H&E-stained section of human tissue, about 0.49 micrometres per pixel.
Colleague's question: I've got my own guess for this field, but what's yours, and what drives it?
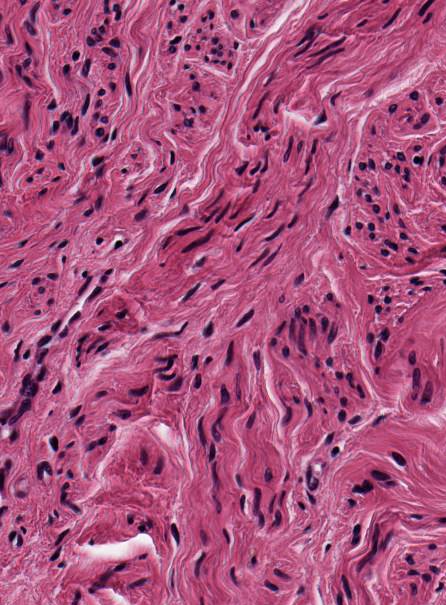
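What this field mainly shows is dense connective tissue. The interlacing bundles of fibres fill the whole field, run in many different directions, stain deeply eosinophilic and follow a wavy course. Most nuclei in the lengthwise bundles are slender, elongated and dark, many curved or wavy.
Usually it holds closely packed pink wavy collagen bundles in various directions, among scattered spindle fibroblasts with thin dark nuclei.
There is no epithelium here, nor glands or fat cells.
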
